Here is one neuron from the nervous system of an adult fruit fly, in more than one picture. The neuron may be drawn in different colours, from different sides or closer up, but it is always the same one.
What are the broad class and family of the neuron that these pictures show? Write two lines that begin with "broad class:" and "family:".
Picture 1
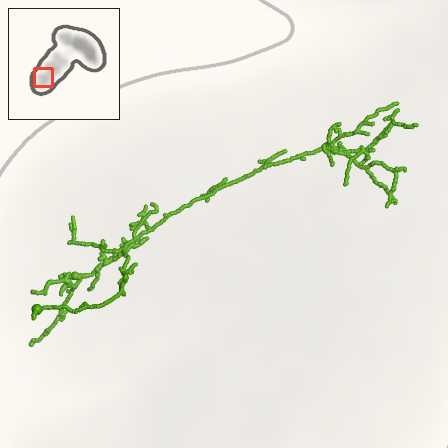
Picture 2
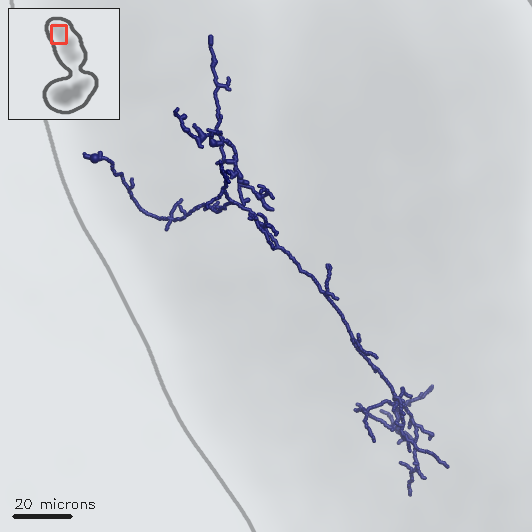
broad class: nerve-cord intrinsic neuron
family: hemilineage 19A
